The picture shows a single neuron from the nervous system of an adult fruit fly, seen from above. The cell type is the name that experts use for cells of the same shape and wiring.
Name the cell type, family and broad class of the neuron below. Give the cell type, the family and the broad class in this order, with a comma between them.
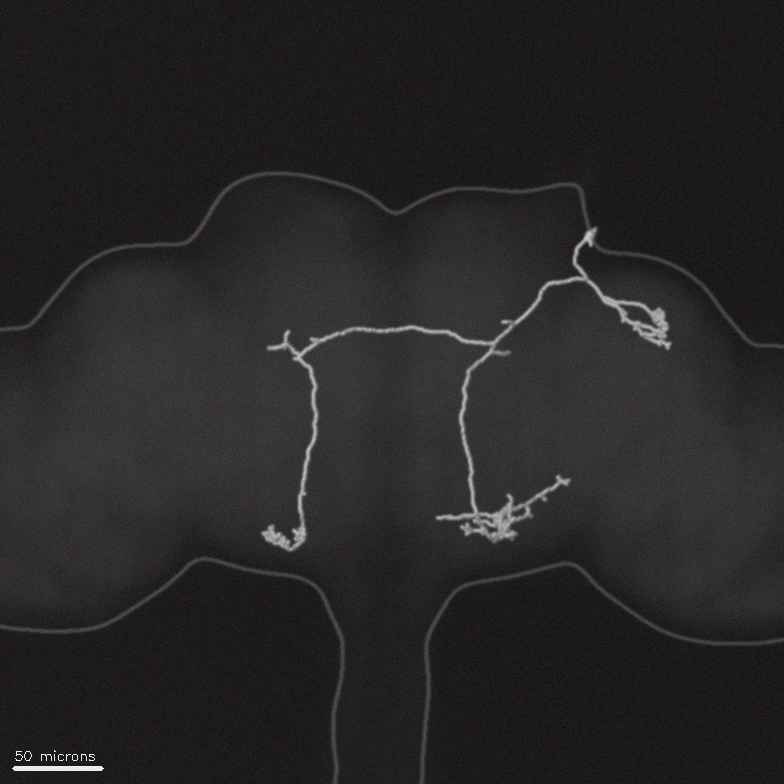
PS084, hemilineage AOTUv3_ventral, central-brain intrinsic neuron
